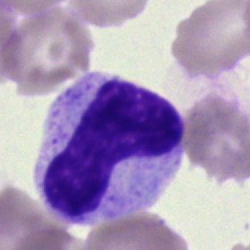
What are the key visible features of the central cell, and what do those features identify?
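On the right, the nucleus extends to the edge of the cell, and no nucleoli can be made out within it. Fine purple granules are scattered throughout the cytoplasm, which holds no vacuoles. Band neutrophil is the name of this cell.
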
